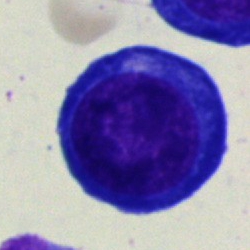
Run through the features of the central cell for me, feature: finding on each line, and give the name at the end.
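Cytoplasm: a deep blue stain
Paler zone: in the cytoplasm, above the nucleus
Granules: none that I can see in the cytoplasm
Vacuoles: none seen in the cytoplasm either
Name: proerythroblast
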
